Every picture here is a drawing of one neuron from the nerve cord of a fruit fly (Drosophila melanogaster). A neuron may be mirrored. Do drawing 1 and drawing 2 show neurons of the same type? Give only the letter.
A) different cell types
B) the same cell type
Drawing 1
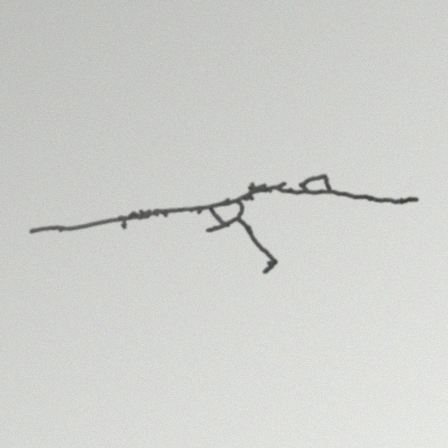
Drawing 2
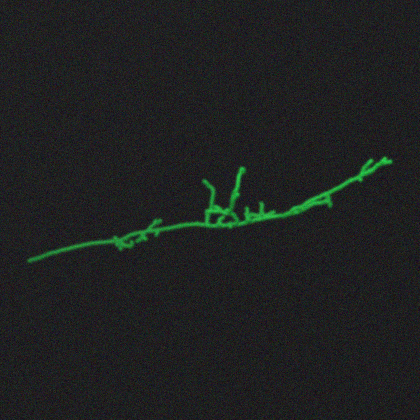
B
